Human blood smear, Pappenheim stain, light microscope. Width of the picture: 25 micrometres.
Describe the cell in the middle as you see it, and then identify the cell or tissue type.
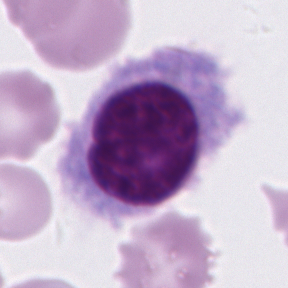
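The nucleus is roughly round, with a slight indentation on its left edge, and measures about 10 micrometres across. It fills about 50% of the cell's area. Its chromatin is dark purple and coarsely clumped. The cytoplasm is pale greyish-blue and forms its broadest band at the upper right of the nucleus. This is a hairy cell.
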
